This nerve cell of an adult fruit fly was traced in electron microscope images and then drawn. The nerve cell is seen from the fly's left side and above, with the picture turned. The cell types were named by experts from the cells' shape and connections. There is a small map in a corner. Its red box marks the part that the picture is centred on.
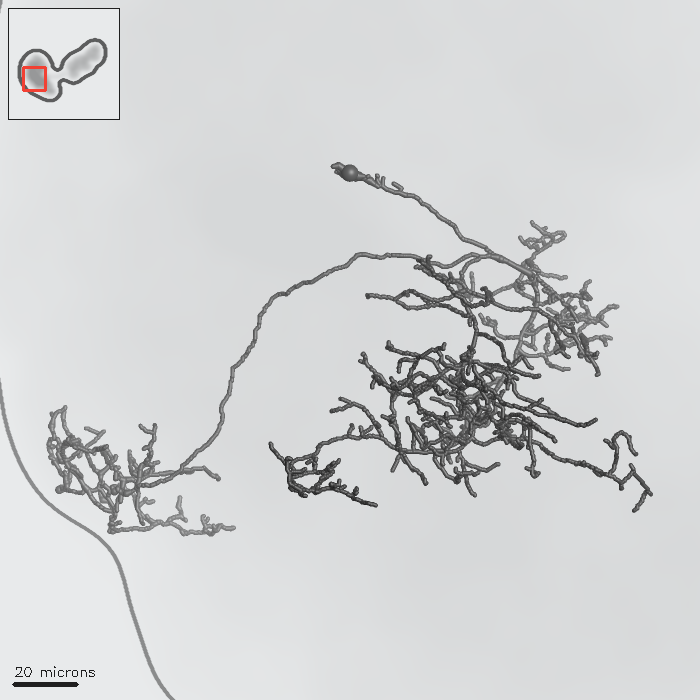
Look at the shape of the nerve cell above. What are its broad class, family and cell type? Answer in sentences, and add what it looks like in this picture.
Its broad class is central-brain intrinsic neuron. Its family is LHPV. The cell type is LHPV9b1. The cell body can be seen at the top of the picture. By the scale bar it is about 190 microns wide in this view.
